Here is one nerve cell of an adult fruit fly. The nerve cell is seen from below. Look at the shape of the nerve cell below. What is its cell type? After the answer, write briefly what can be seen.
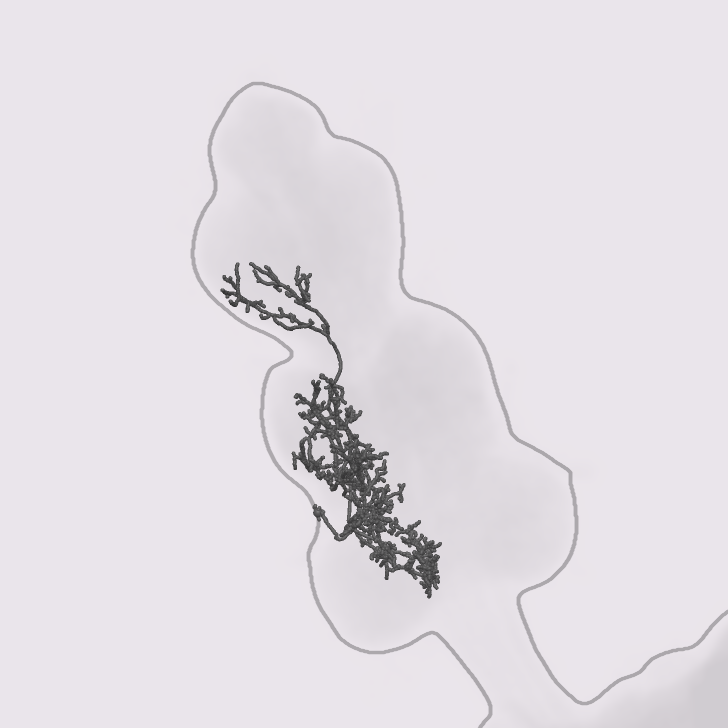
Its cell type is IN19A017. It is a nerve-cord intrinsic neuron. As drawn here it is taller than it is wide.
